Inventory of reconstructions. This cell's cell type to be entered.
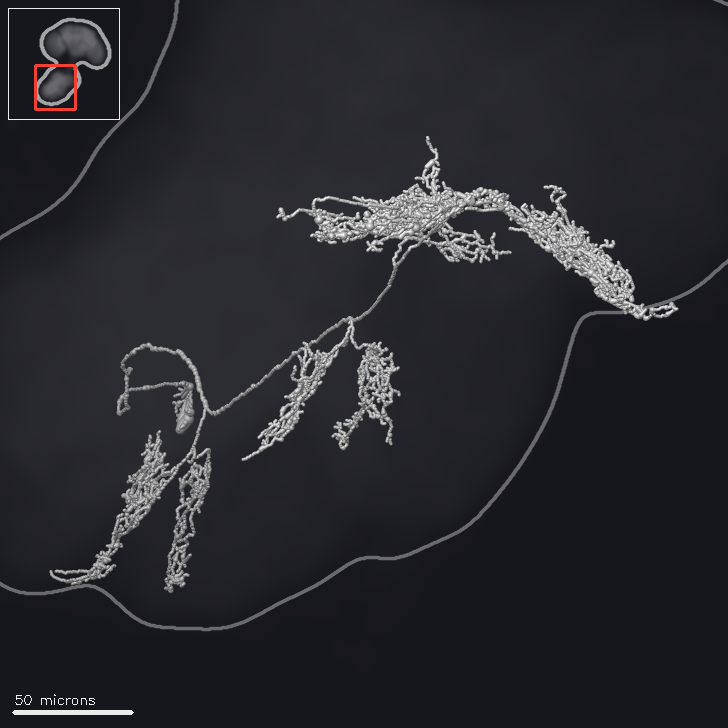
IN05B011b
